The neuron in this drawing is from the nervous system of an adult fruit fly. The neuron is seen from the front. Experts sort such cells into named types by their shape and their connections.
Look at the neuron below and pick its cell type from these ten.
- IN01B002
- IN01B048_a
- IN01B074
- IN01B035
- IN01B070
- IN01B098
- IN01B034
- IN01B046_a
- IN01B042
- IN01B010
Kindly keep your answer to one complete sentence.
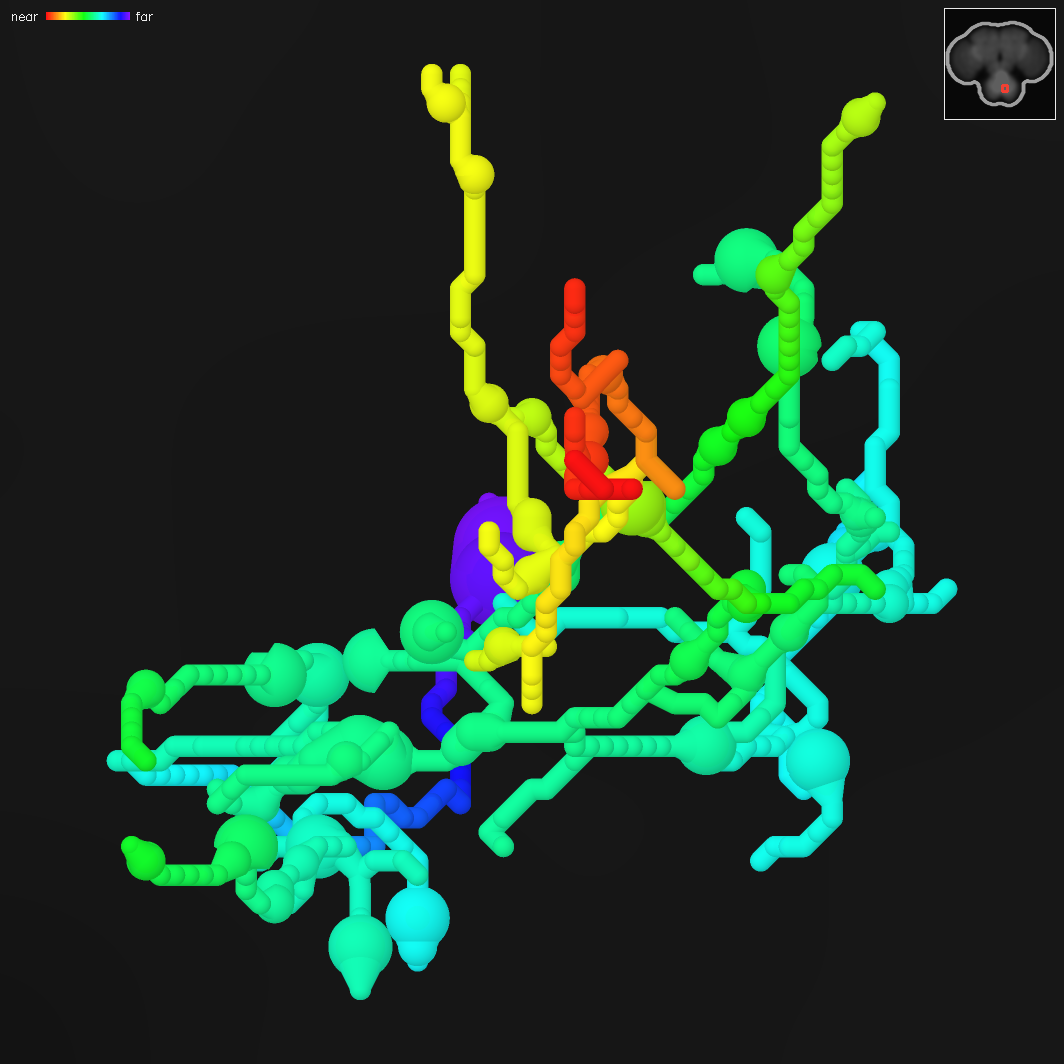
This neuron is a member of the IN01B098 cell type.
